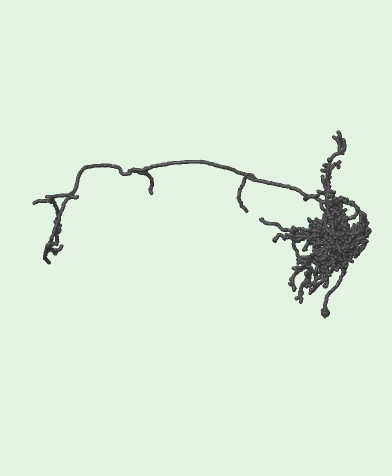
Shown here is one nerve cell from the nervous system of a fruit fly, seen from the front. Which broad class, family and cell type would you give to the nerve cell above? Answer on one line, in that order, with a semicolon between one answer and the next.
central-brain intrinsic neuron; hemilineage VLPl&p2_lateral; AVLP339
